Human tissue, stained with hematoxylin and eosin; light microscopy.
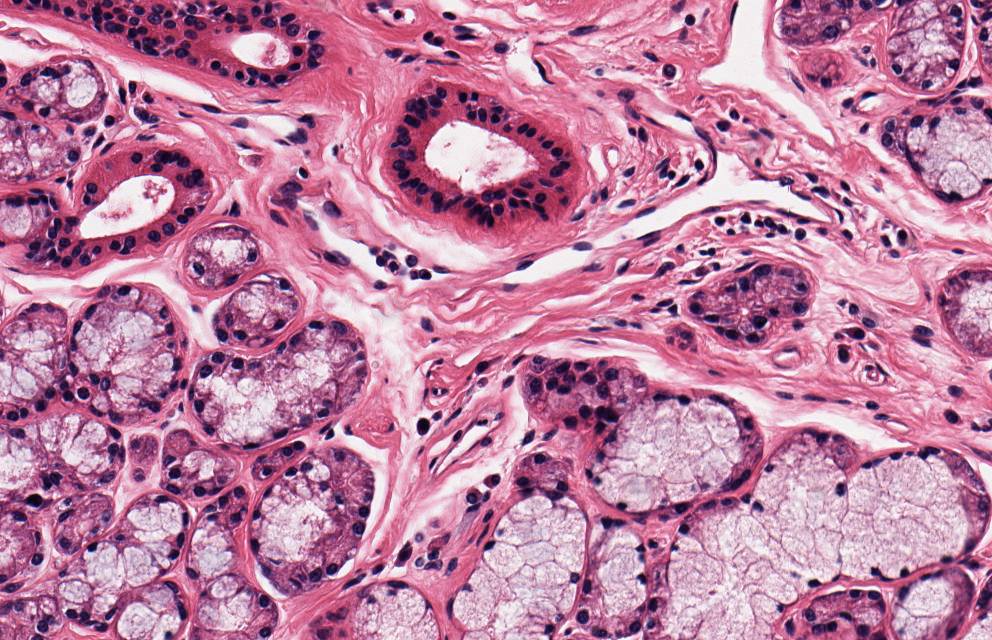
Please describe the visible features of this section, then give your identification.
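Pale mucous acini fill the lower half and right edge; ducts lie upper left. Their pale, foamy cells have dark, flattened basal nuclei. A few small rounded units have darker, granular purple cytoplasm. Pink fibrous bands with spindle-shaped nuclei separate the acinar groups. Minor salivary gland.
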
